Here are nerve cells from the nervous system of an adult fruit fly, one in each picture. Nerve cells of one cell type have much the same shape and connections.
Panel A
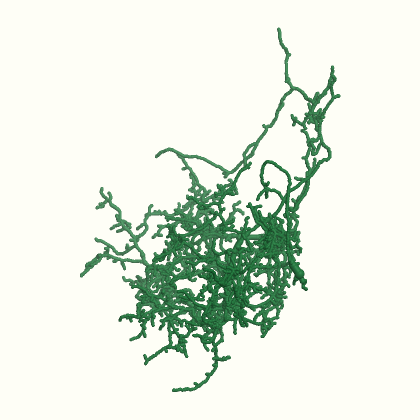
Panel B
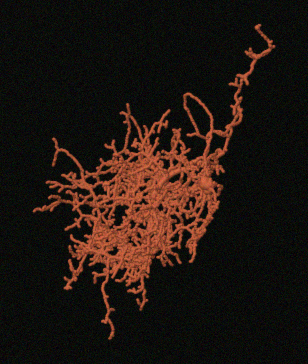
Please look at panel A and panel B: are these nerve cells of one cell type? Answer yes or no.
yes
